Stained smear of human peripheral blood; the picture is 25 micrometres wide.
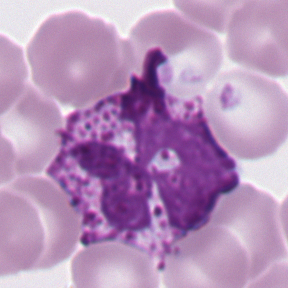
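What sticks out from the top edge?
A single slender finger-like process.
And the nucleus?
Divided into at least two large lobes, with a small pale oval clear area near the middle of the nuclear mass.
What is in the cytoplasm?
Many coarse dark purple granules, scattered throughout.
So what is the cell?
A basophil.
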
